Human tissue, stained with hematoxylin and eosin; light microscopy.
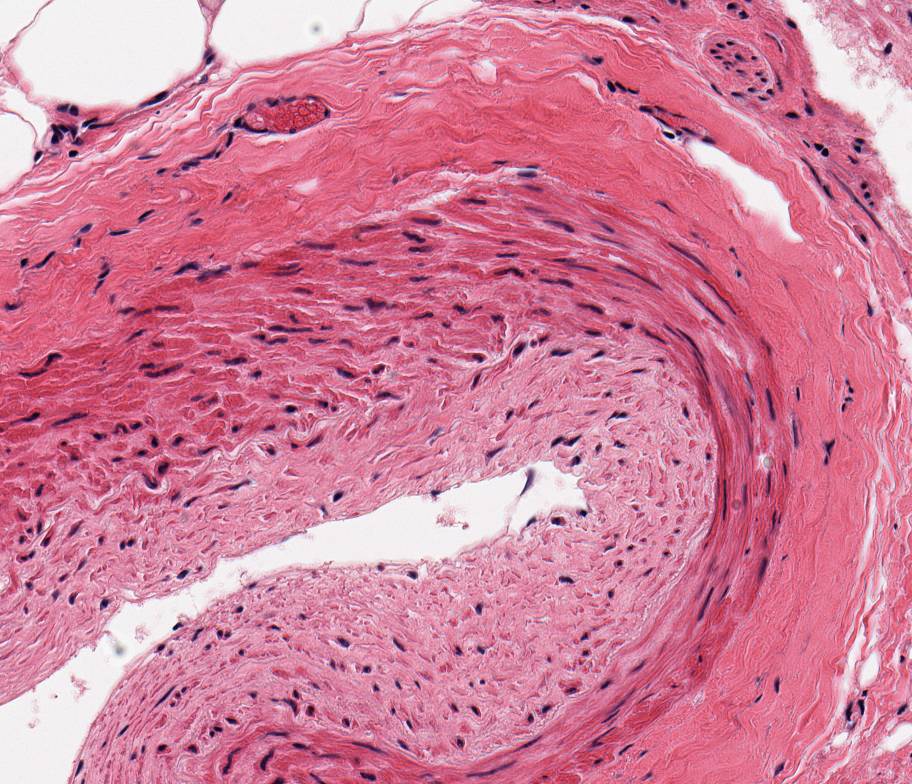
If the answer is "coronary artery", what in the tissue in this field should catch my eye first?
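So, this is a coronary artery; its thick wall curves across the field, with the lumen in the lower left half. A broad layer of pale pink loose tissue with scattered spindle and stellate nuclei surrounds the lumen. Just outside it, a narrow band of closely packed elongated nuclei curves around the right side, running circumferentially. One thing fits: a small vessel packed with red blood cells lies in the outer collagen near the top edge, left of centre.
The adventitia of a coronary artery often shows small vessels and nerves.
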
